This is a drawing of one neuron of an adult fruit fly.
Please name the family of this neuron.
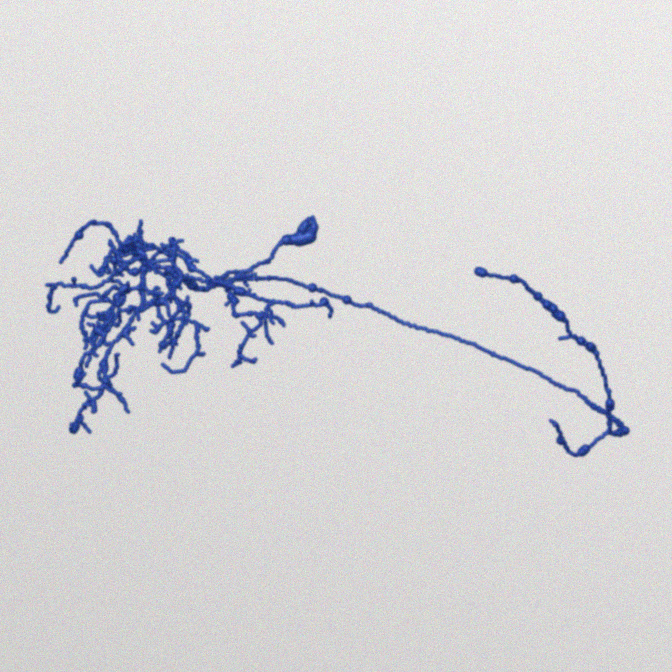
hemilineage SLPa&l1_lateral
